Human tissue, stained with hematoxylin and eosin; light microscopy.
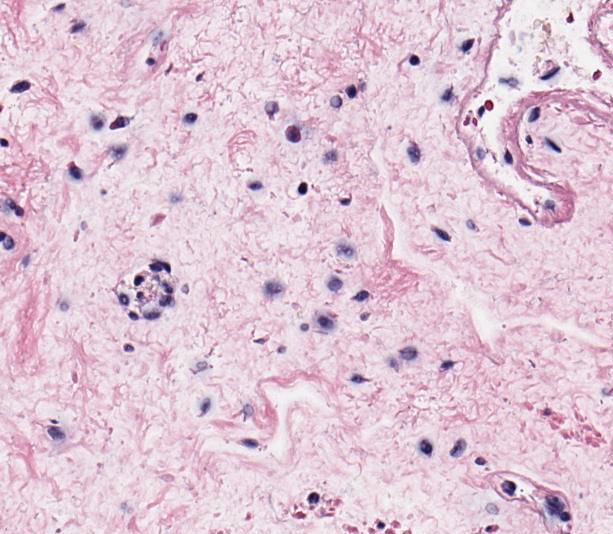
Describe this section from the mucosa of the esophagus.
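Background: a pale pink matrix, finely fibrillary and finely vacuolated, across the whole field. Left of the middle: a small round cluster of closely grouped nuclei. Absent: epithelium, glands and fat cells.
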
